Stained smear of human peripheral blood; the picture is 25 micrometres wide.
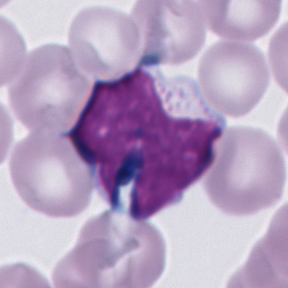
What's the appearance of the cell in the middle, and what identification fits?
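Nucleus fills most of the cell, with a deep narrow cleft running in from its lower edge. Cytoplasm a scant rim, widest at upper right. There it is pale and holds several small clear vacuoles. Cell: large granular lymphocyte.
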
